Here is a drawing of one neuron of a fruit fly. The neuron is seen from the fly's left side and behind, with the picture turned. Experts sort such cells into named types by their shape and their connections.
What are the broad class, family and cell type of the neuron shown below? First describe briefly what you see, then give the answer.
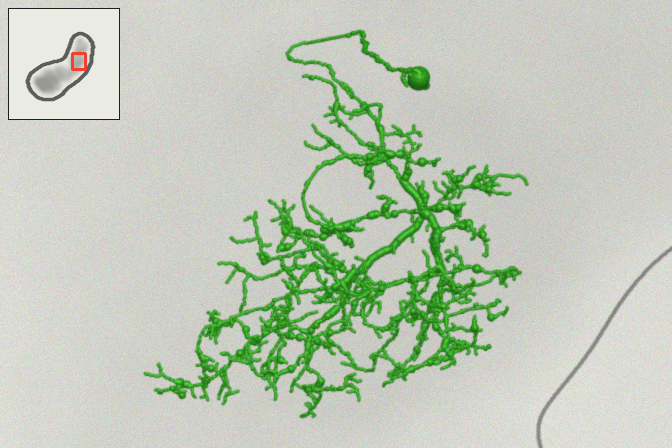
The picture shows more than a hundred branch ends. In this view it is about as wide as it is tall. This is a nerve-cord intrinsic neuron. Its family is hemilineage 03A. The cell type is IN03A031.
